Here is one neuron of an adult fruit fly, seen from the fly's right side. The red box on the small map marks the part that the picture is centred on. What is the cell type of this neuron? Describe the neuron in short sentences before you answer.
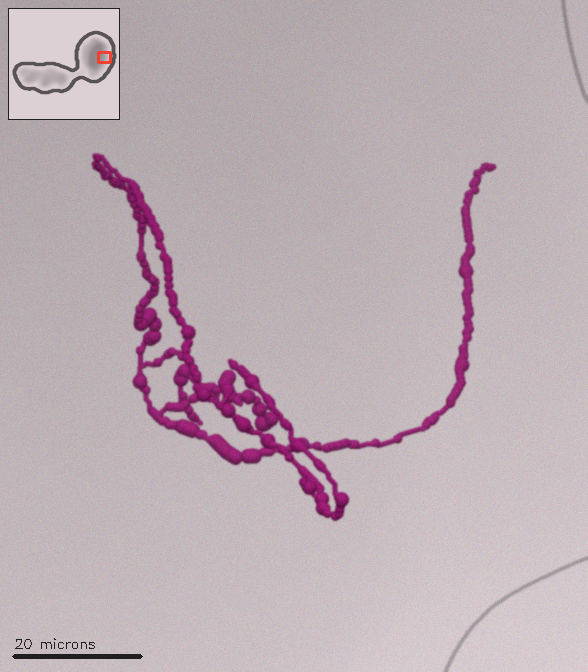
The drawing shows no cell body. By the scale bar it is about 65 microns wide in this view. It has a dozen or fewer branch ends. Its broad class is sensory neuron entering the brain. Its cell type is ORN_VM6v.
